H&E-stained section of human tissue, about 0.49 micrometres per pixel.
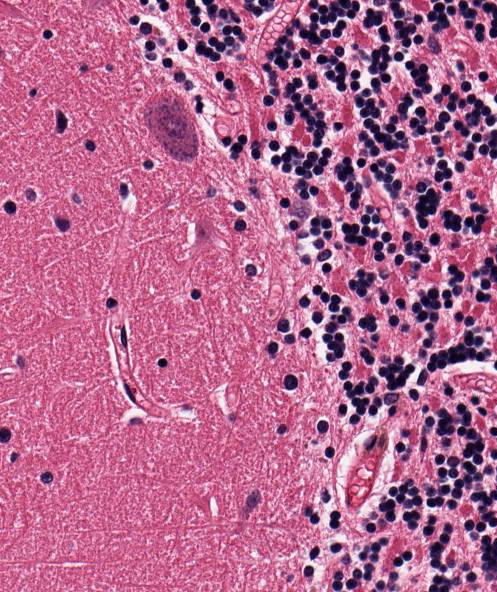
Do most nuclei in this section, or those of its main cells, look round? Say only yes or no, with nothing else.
Yes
